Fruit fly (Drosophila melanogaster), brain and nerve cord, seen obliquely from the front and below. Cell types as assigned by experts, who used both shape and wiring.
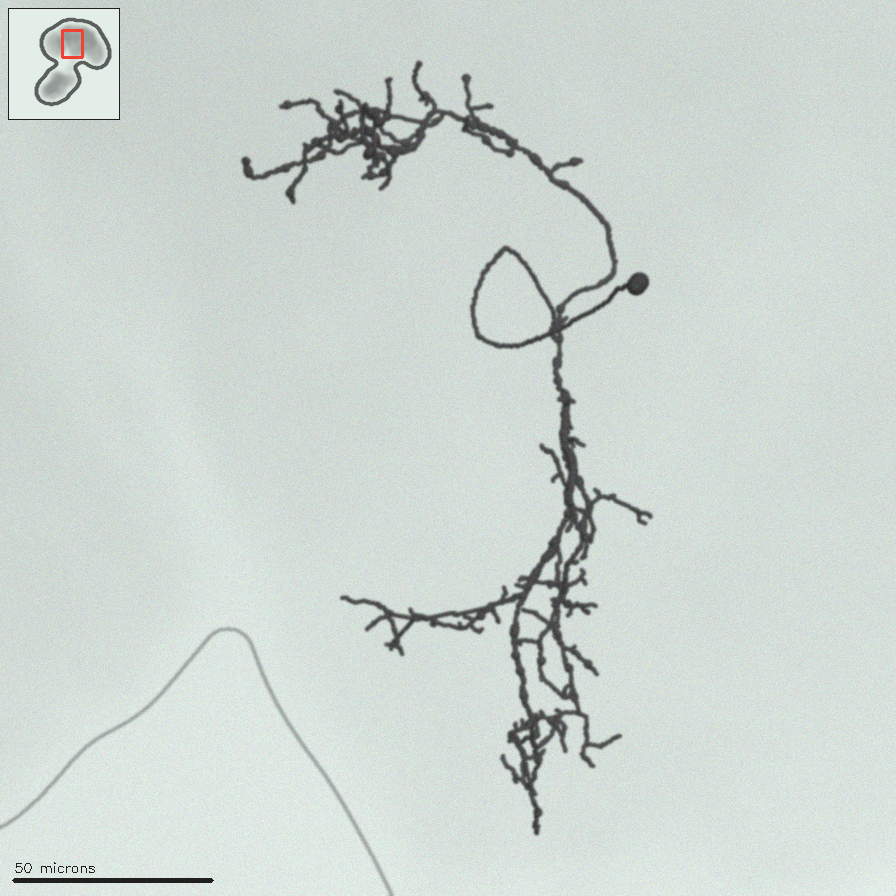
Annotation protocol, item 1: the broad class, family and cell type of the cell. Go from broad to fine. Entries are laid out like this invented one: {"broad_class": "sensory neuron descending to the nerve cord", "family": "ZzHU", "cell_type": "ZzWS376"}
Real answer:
{"broad_class": "central-brain intrinsic neuron", "family": "hemilineage PSa1", "cell_type": "CL117"}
